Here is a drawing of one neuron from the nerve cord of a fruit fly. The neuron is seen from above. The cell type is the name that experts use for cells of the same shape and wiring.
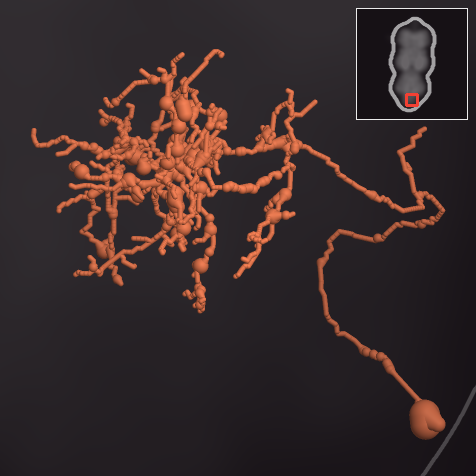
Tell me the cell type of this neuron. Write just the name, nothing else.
INXXX448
